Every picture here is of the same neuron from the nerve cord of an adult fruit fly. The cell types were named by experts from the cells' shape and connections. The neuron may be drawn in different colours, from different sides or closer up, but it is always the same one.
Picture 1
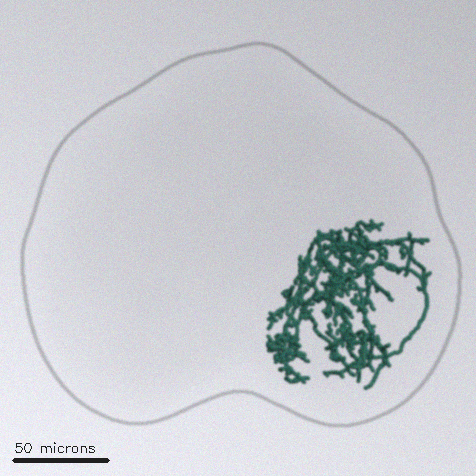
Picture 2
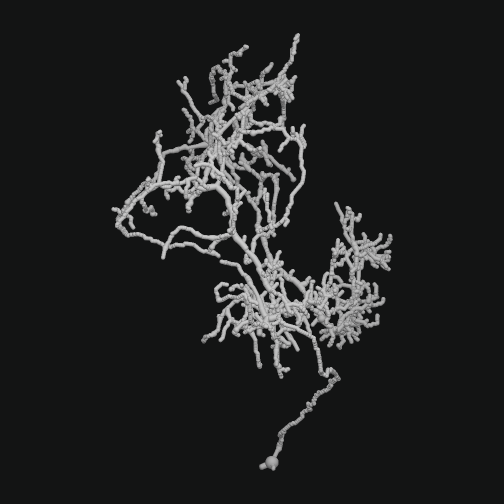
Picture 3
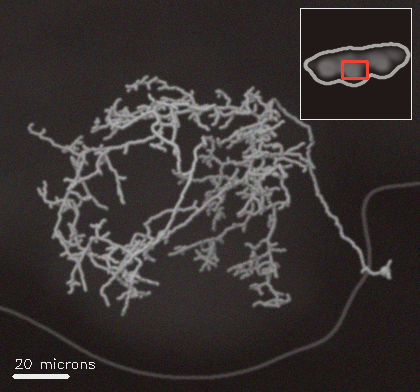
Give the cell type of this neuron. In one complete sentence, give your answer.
This neuron is of the type IN03A019.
